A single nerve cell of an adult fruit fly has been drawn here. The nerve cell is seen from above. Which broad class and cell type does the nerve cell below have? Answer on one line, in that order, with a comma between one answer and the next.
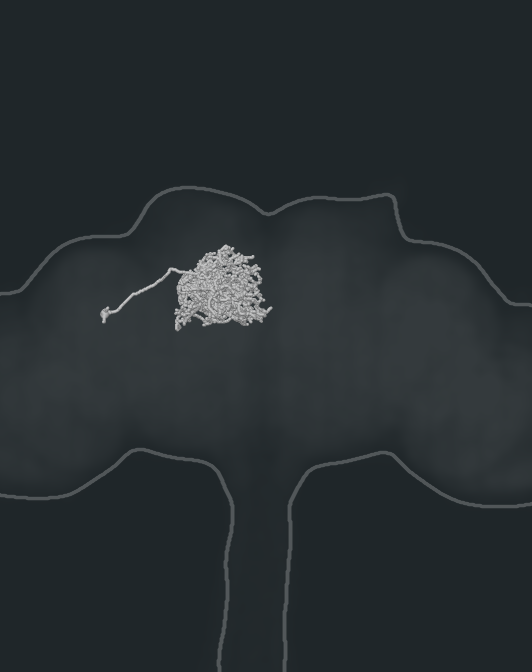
central-brain intrinsic neuron, GNG097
